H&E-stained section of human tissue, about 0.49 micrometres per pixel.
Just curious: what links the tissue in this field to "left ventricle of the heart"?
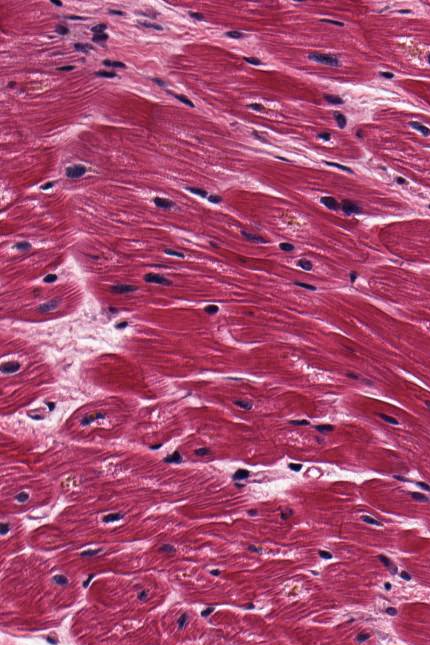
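Here the muscle fibres branch and join their neighbours instead of running as separate parallel cylinders, and that fits the left ventricle of the heart.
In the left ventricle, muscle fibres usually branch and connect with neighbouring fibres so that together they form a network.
Look also at the ends of several muscle nuclei, where pale zones hold fine golden-brown granules. In the narrow spaces between the fibres you'll find small, dark, elongated nuclei. No fat cells appear anywhere in this field.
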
